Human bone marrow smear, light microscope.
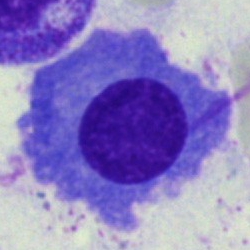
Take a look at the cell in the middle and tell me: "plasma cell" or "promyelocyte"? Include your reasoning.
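This is a plasma cell. What decides it is the chromatin, dense and dark purple with only faint mottling.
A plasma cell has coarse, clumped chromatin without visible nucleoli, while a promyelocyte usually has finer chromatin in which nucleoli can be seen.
The abundant cytoplasm is a moderate violet-blue, and the outline is irregular, scalloped by many small blunt bulges.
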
